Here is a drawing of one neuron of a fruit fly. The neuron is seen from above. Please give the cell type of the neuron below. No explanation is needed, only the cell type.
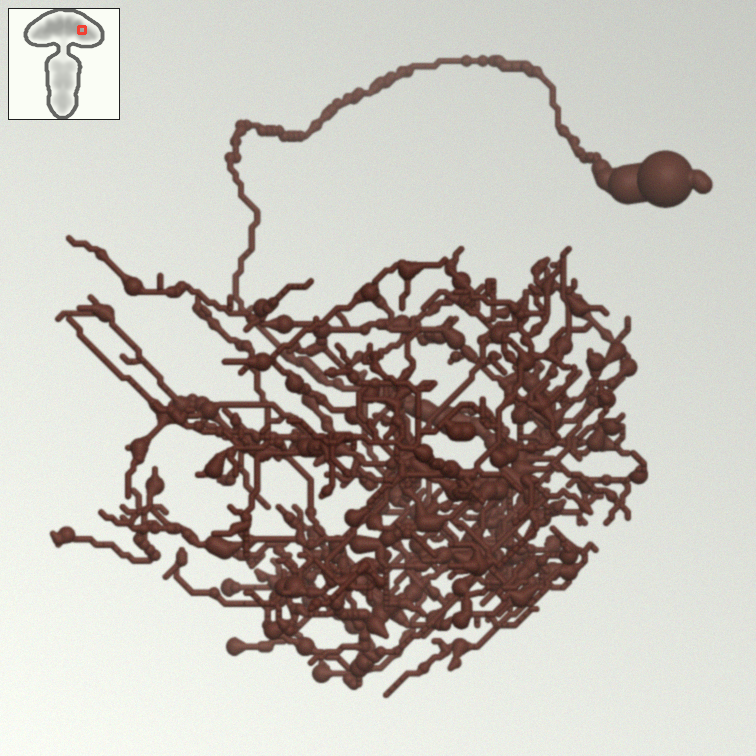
CB2691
